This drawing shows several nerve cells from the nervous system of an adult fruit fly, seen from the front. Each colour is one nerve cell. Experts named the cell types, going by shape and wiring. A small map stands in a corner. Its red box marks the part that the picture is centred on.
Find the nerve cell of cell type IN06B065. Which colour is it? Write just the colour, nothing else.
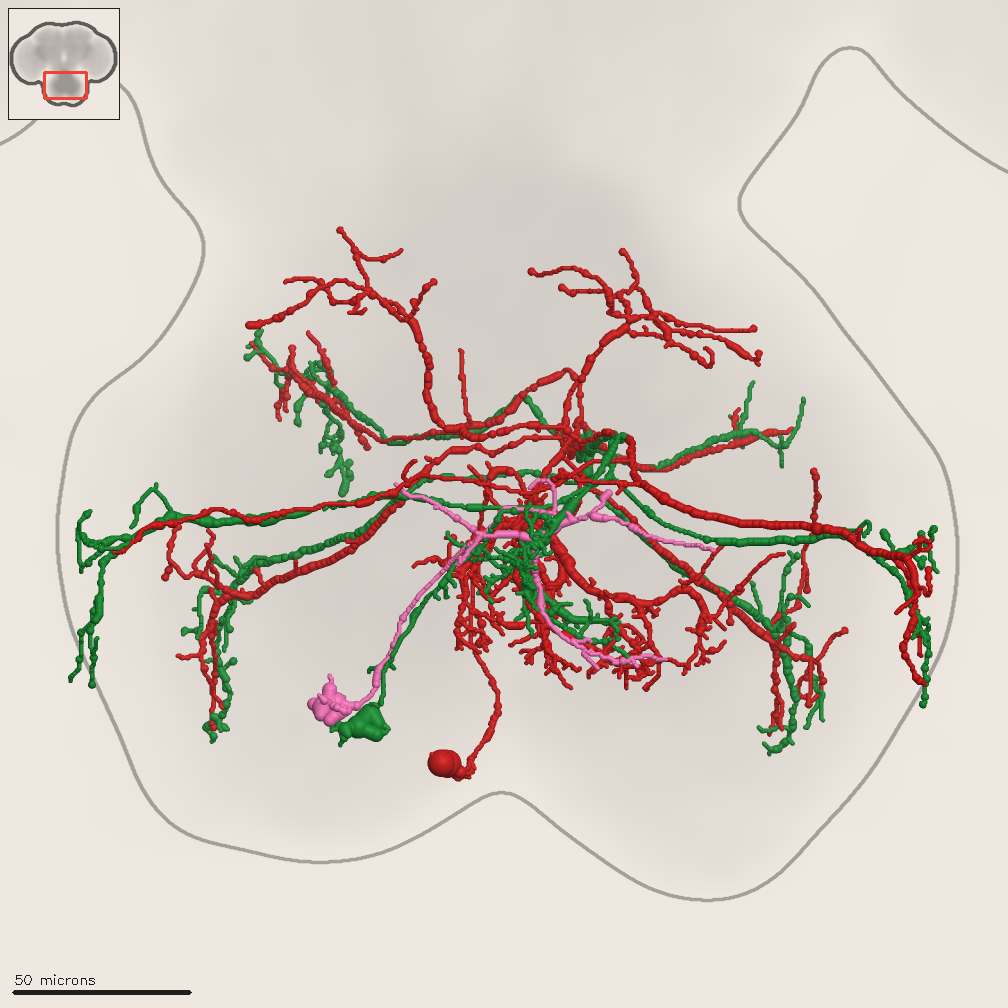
pink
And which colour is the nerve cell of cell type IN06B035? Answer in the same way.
red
